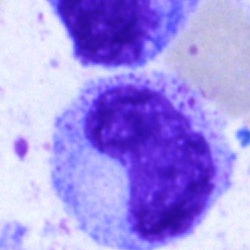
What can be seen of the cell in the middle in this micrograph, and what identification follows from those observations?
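Kidney-shaped, the nucleus has its indentation facing the lower left. The cytoplasm is pale bluish and is widest at the lower left of the cell. Fine purple-pink granules are scattered through the cytoplasm. Within the nuclear indentation lies a pale area of cytoplasm with few granules. The cell is a metamyelocyte.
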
